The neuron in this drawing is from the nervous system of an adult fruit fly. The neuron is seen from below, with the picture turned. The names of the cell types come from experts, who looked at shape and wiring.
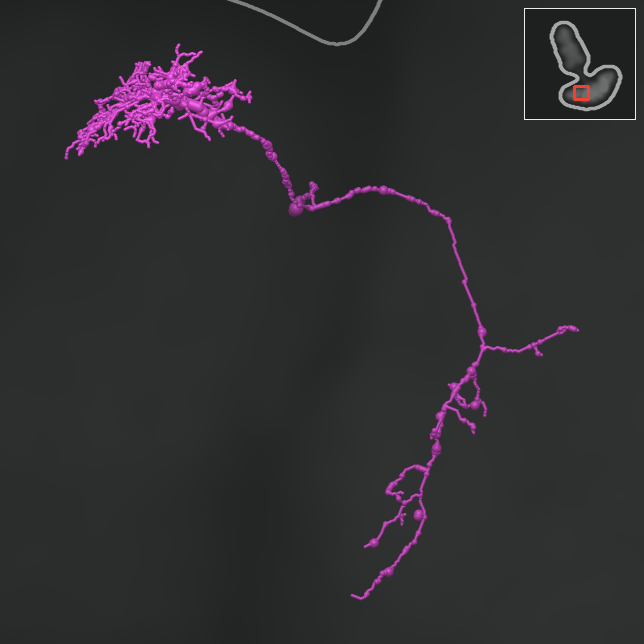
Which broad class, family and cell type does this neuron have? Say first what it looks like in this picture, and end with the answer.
It lies in the brain. The picture shows dozens of branch ends. It is a visual projection neuron. Its family is hemilineage VPNp3. The cell type is LC11.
